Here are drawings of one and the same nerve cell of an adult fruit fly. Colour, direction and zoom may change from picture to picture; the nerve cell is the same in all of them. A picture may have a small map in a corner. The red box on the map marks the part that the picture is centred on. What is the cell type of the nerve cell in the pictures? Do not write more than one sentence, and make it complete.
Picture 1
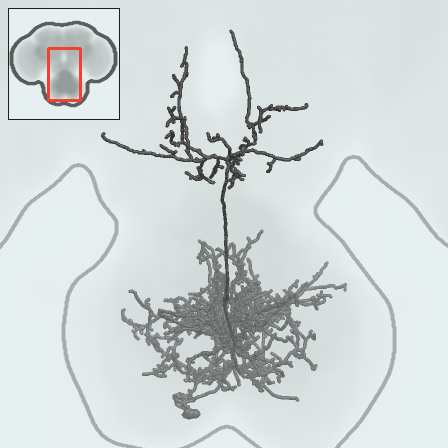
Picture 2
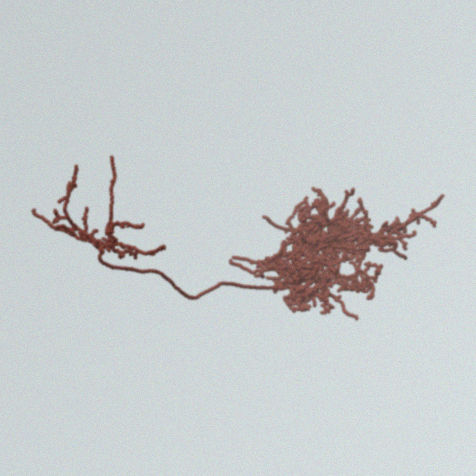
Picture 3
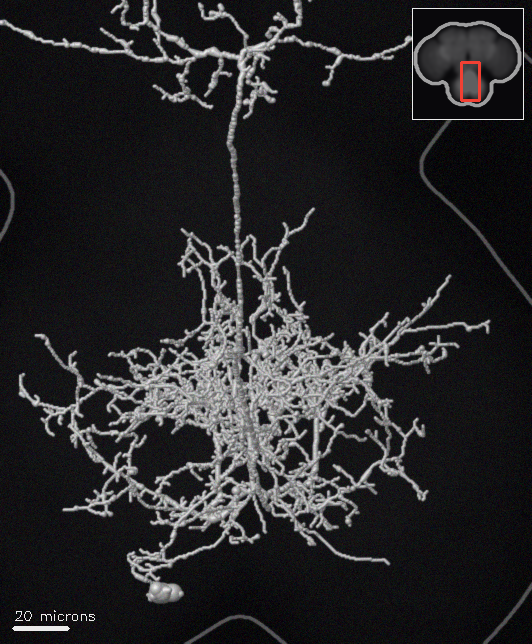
This nerve cell is classified under the cell type AN05B006.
